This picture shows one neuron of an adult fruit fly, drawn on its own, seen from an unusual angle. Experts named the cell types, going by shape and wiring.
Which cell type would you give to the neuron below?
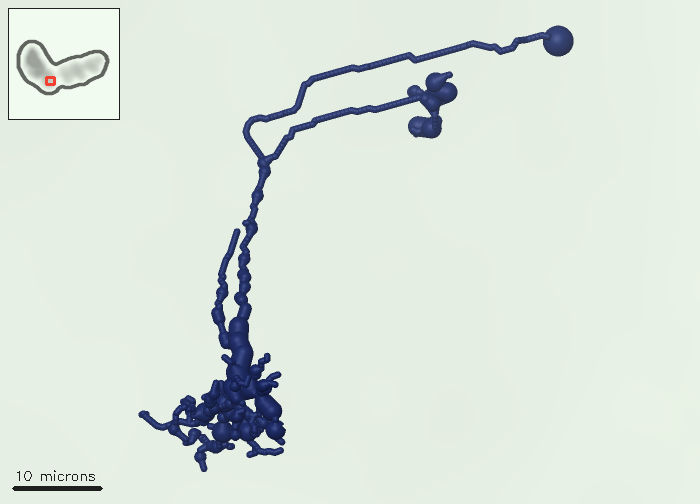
T4c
